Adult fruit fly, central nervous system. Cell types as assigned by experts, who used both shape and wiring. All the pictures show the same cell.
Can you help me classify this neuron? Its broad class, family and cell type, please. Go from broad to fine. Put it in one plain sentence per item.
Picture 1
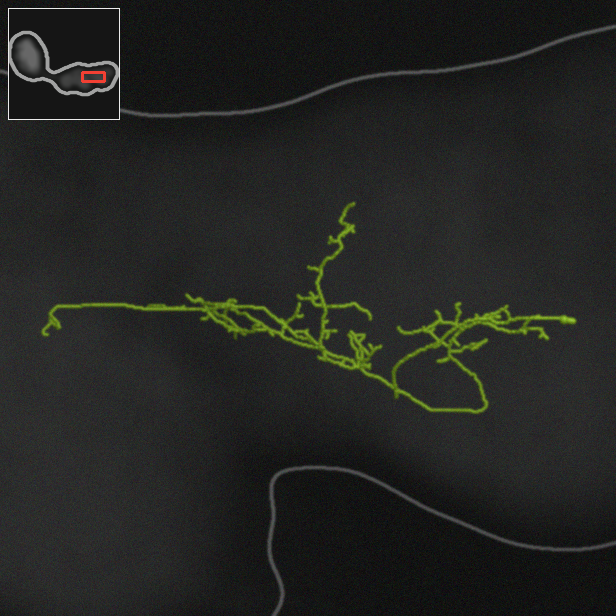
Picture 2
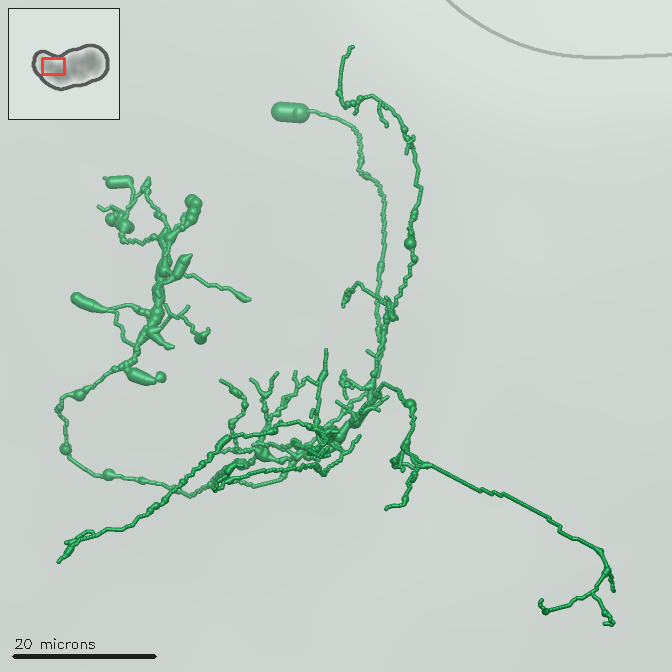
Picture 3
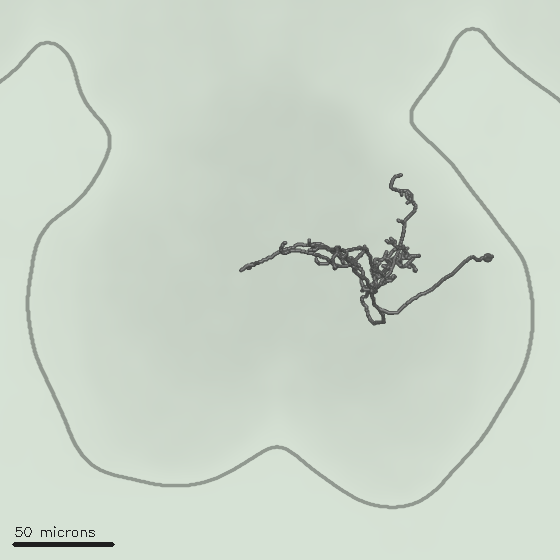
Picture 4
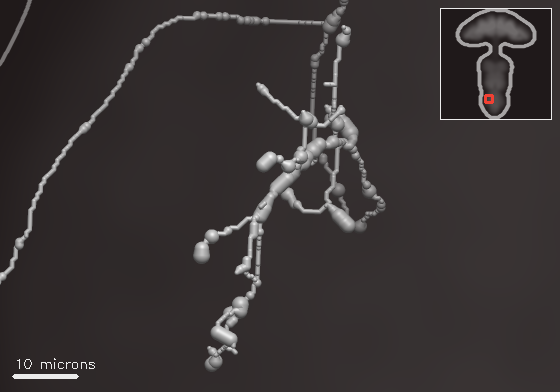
A nerve-cord intrinsic neuron of hemilineage 09A, type IN09A042.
